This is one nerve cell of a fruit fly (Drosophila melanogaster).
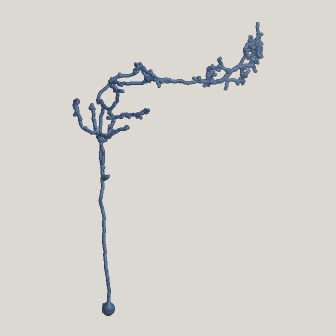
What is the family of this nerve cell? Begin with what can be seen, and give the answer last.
As drawn here it is taller than it is wide. This is a visual projection neuron. Its family is LC.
